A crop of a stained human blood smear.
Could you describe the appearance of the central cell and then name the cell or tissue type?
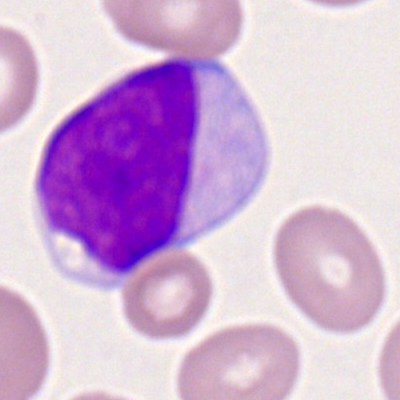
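The nucleus fills the left part of the cell, while the cytoplasm lies mainly on the right. This pale blue cytoplasm is moderate in amount rather than a thin rim. A few small clear vacuoles sit at its lower left edge. This cell is a myeloblast.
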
